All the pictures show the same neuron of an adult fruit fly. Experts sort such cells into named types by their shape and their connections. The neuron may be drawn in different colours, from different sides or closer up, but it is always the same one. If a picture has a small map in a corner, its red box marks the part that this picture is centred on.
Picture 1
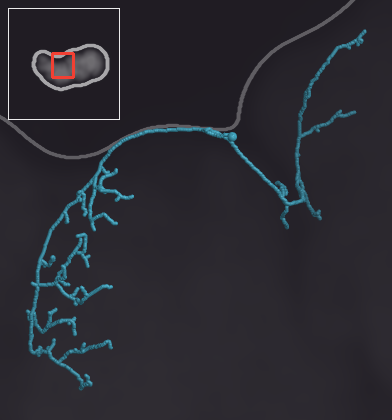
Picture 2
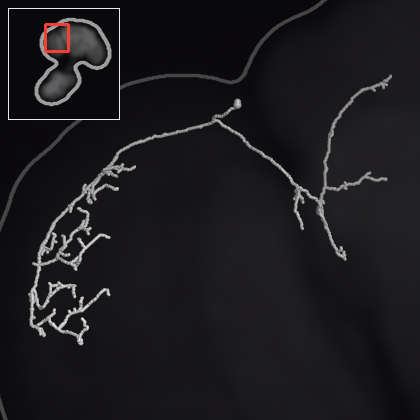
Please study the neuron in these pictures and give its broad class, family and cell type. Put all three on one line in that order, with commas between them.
visual projection neuron, MeVP, MeVP14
